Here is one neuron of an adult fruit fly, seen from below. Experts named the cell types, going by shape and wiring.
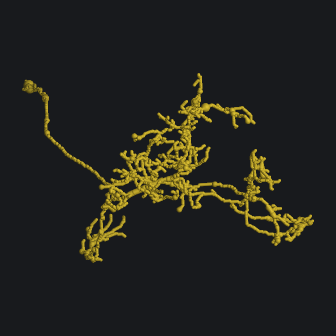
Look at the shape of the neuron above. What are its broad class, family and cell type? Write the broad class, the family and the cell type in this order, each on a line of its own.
central-brain intrinsic neuron
hemilineage DM1_antero_ventral
WED100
